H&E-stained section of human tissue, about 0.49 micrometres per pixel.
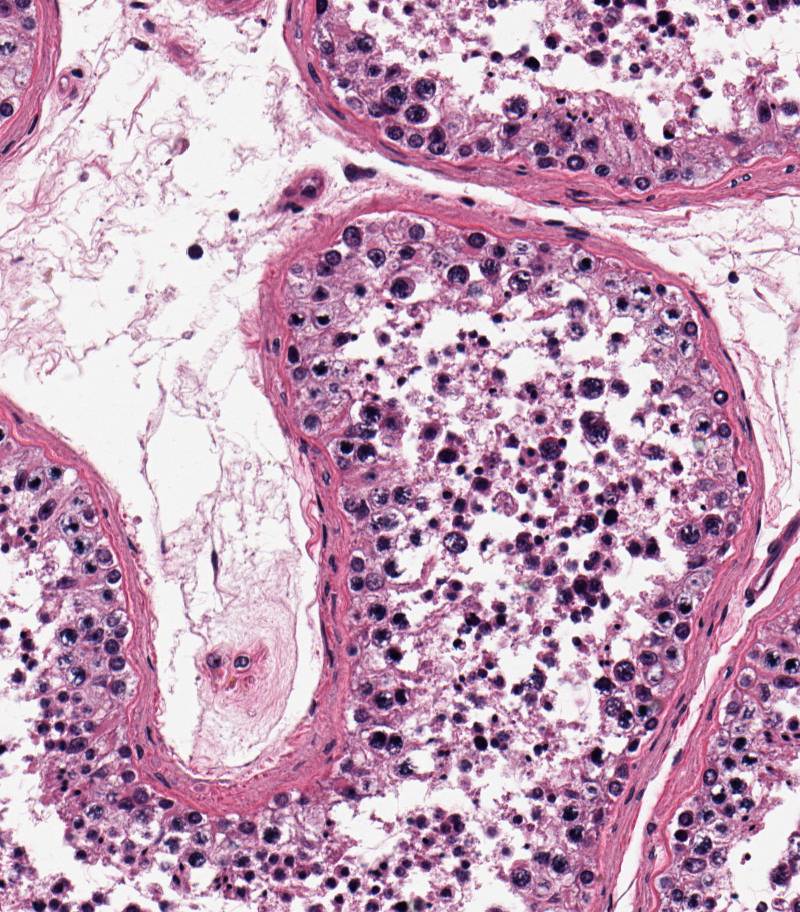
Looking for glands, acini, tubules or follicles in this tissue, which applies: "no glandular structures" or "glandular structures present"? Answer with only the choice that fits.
Glandular structures present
